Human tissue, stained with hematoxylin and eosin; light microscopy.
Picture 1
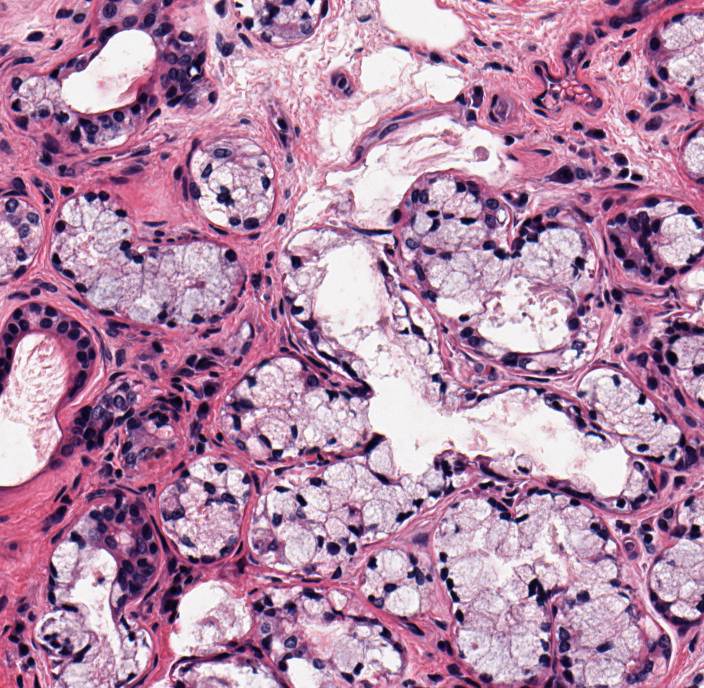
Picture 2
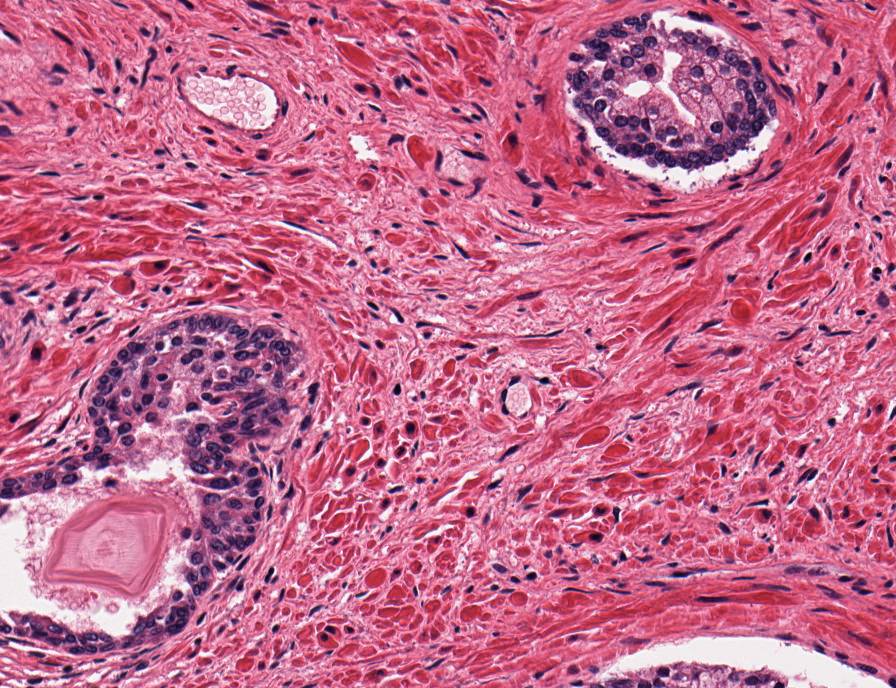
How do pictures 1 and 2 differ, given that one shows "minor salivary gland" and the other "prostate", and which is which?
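Identification first: picture 1 is minor salivary gland, picture 2 is prostate. Acini: in picture 1 most acinar cells have pale, foamy, bubbly cytoplasm typical of mucous cells, with small dark nuclei flattened against the cell bases; picture 2 has only a few glands, scattered in abundant stroma at the upper right, the lower left and the bottom right edge. Ducts and lumina: along the left side of picture 1, duct-like tubules are lined by cuboidal cells with pink cytoplasm and rounded nuclei, while in picture 2 the lower left gland holds a pink, angular body with concentric lamination in its lumen. Stroma: in picture 2, spindle cells curve around the upper right gland in a circumferential layer.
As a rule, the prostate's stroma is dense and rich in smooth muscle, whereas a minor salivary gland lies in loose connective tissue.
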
